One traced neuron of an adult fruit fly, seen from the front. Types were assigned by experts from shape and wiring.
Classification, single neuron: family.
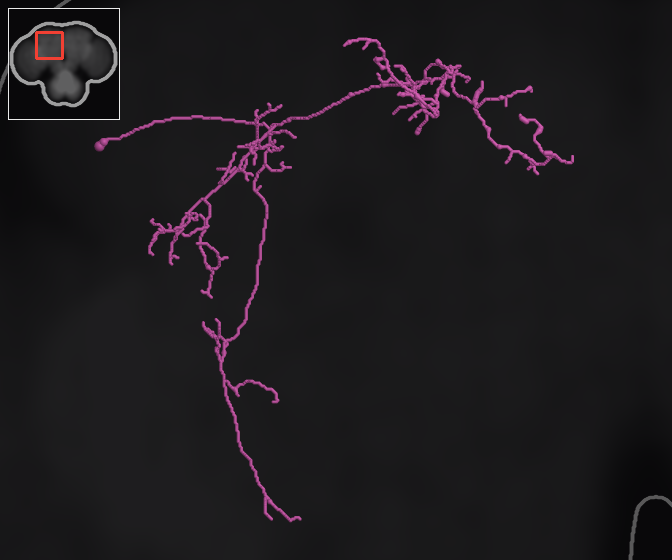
hemilineage DL2_dorsal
